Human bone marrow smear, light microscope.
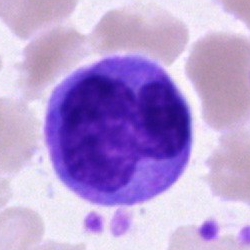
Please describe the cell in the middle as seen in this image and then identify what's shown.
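First, the outline: round and smooth. Second, the nucleus: folded, with a cleft that sets off a lobe at the upper right. Third, the cytoplasm: its rim is widest at the lower right, and no distinct granules are seen in it. Last, the name: monocyte.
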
